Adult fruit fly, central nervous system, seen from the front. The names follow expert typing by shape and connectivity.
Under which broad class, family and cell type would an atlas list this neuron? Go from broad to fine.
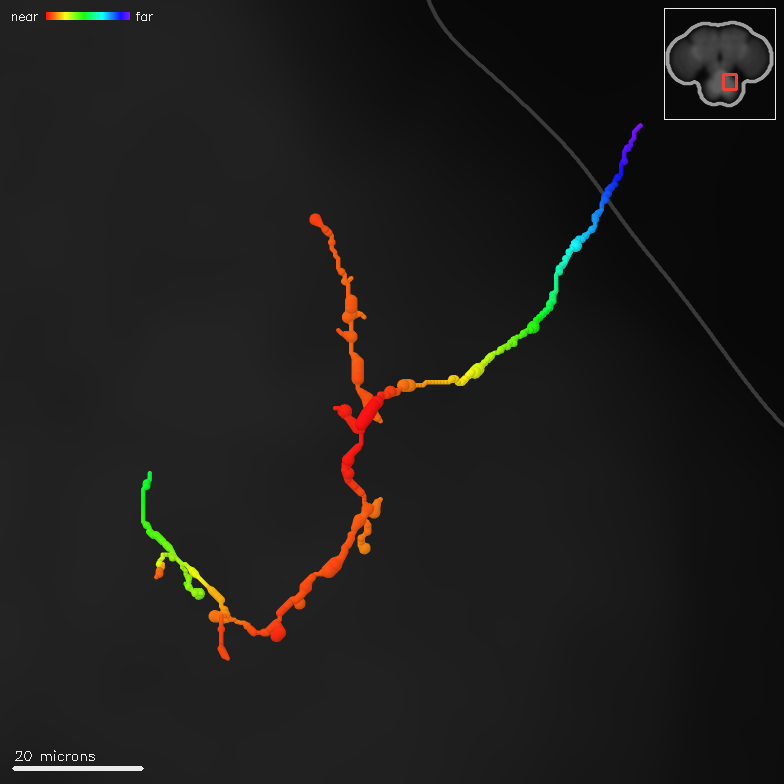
sensory neuron entering the nerve cord; class mechanosensory proprioceptive; SNpp15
